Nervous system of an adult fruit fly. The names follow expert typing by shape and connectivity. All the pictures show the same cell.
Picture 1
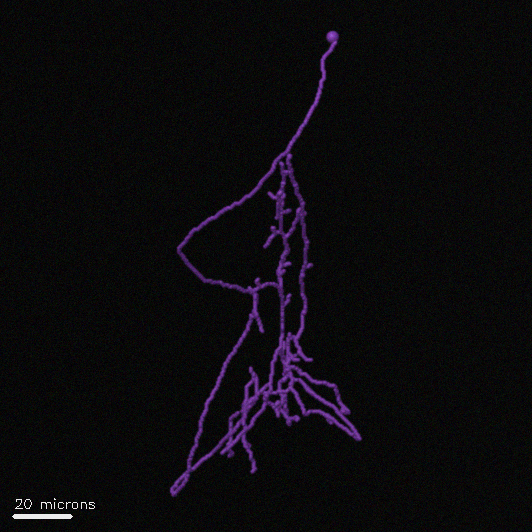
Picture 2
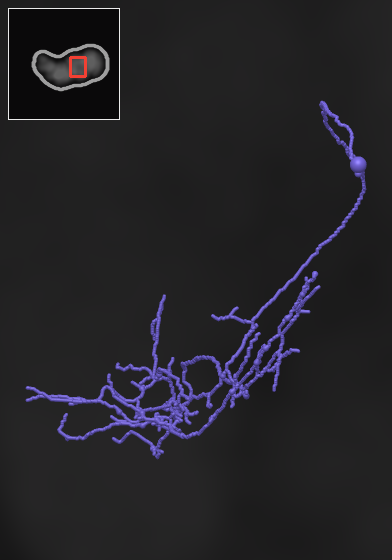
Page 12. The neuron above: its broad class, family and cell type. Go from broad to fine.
central-brain intrinsic neuron; hemilineage AOTUv1_ventral; WED002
